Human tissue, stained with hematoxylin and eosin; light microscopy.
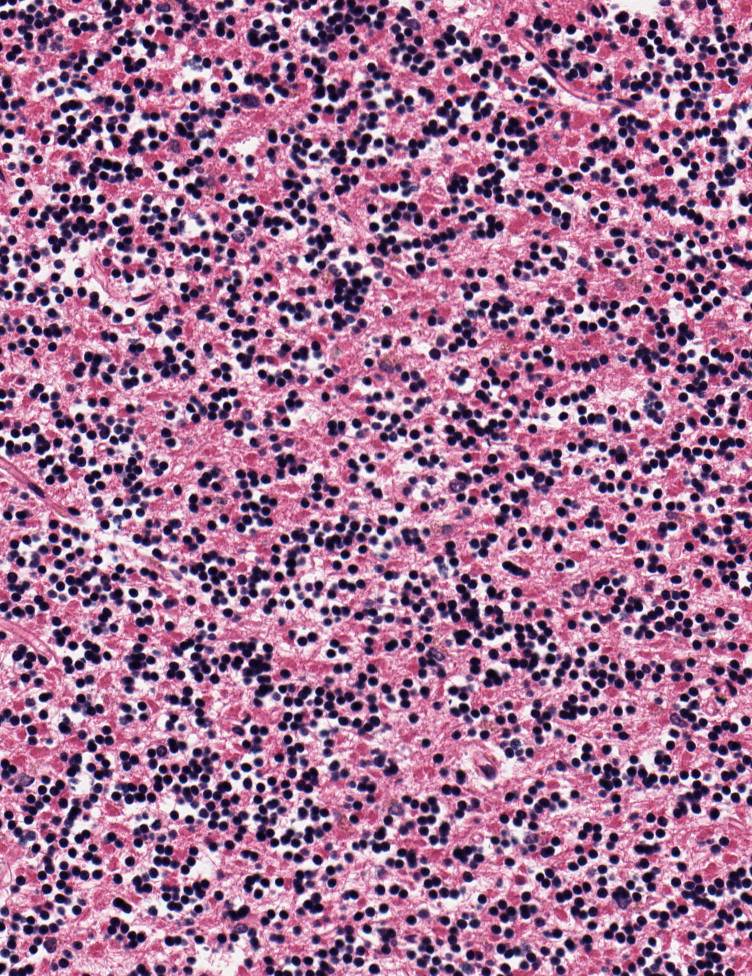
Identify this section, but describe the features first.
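Here, small round nuclei are packed densely and evenly over the whole field, with no layering at all. Each is uniformly dark purple, with scarcely any cytoplasm visible around it. Between the clusters you can see small, irregular pale-pink islands that hold no nuclei. From the left edge, a few thin wavy pink strands run in. This section is cerebellum.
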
